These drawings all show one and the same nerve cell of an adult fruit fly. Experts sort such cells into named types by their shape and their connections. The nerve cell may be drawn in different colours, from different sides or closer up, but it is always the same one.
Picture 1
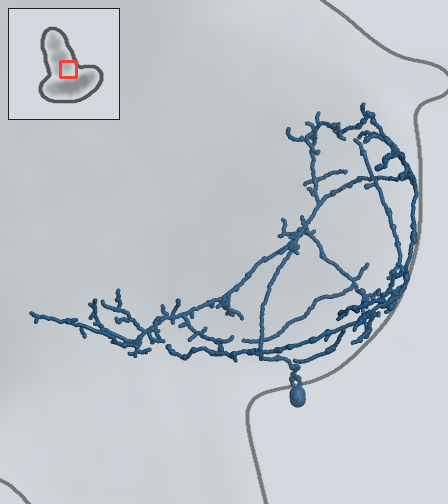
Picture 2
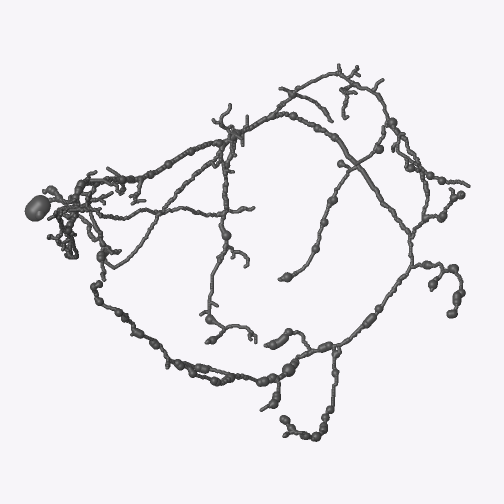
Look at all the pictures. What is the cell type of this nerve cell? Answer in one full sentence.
Belonging to the cell type IN08A036 is this nerve cell.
